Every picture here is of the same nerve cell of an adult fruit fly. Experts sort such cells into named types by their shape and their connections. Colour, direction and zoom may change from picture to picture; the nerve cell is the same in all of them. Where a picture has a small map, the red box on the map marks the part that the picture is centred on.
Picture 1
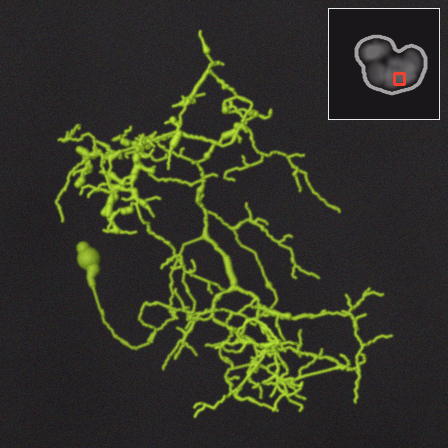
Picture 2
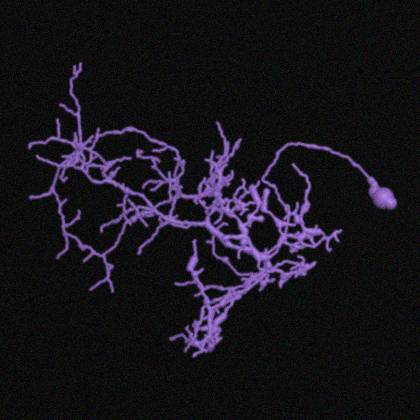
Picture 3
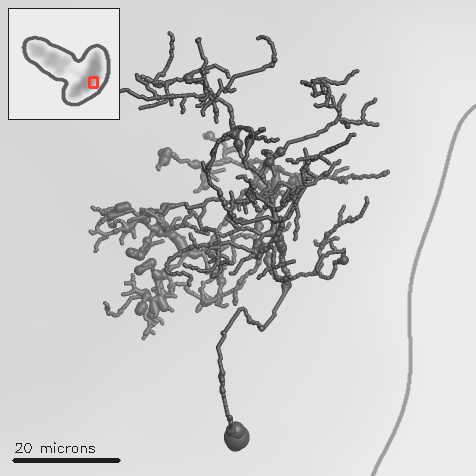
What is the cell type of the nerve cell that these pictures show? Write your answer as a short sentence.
The cell type is CRE043_b.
